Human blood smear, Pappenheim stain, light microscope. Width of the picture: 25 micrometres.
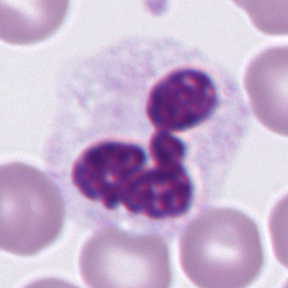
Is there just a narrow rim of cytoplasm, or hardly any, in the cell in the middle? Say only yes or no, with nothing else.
No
